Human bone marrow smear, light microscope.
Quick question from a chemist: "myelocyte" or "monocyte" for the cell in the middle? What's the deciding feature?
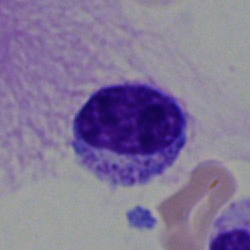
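Myelocyte, not monocyte. On outline, the cell is roughly round. On layout, the nucleus fills the upper part of the cell and the cytoplasm lies mainly below it. On chromatin, it is dark purple and coarsely clumped, and on cytoplasm, it is filled with coarse purple granules.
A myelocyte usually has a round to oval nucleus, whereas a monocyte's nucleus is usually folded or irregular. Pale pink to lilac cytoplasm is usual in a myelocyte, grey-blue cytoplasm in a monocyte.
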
